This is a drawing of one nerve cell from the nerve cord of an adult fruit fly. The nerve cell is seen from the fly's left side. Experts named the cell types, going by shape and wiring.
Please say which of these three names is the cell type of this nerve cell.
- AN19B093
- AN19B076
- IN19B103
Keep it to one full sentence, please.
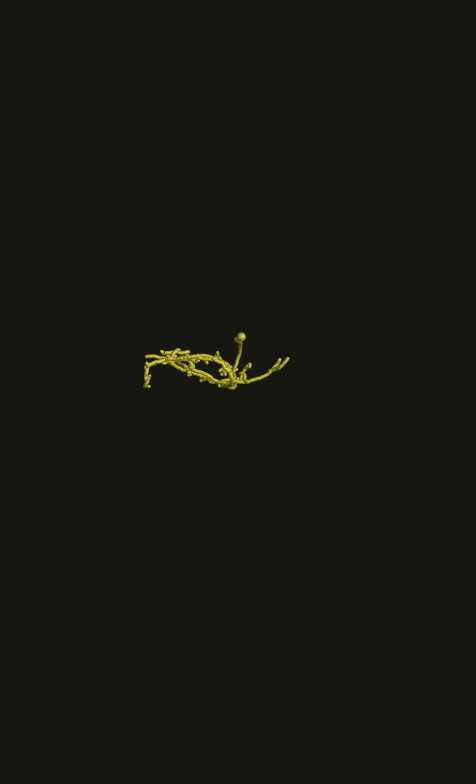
As its cell type, this nerve cell has IN19B103.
